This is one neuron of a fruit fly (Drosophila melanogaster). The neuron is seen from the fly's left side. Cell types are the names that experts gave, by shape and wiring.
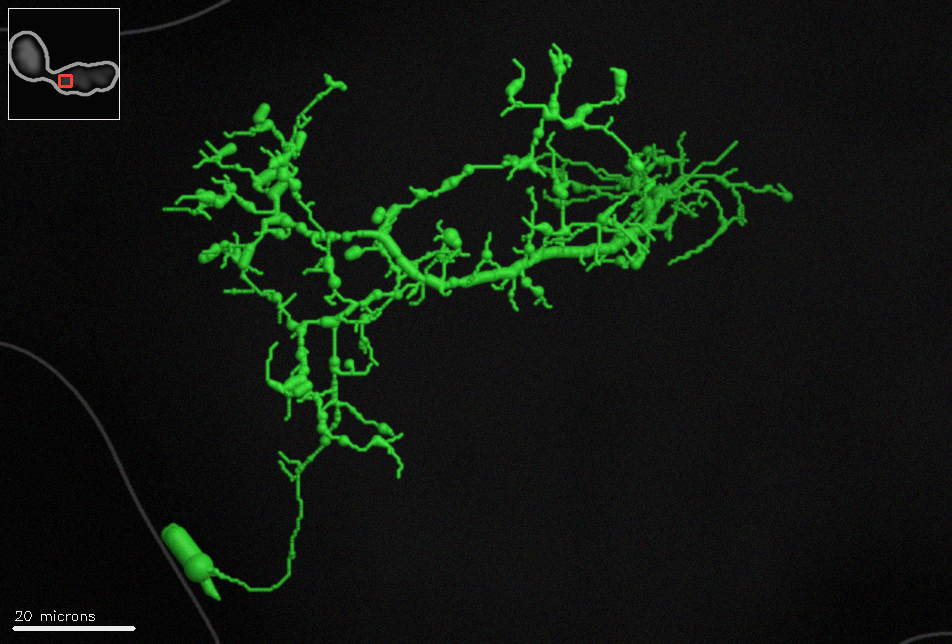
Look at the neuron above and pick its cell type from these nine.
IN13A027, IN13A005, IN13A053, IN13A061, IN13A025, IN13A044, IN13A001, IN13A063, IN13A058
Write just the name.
IN13A027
